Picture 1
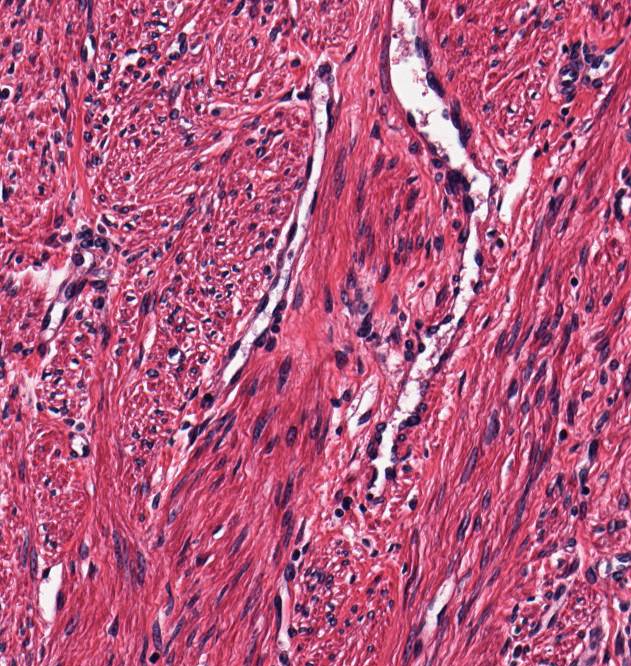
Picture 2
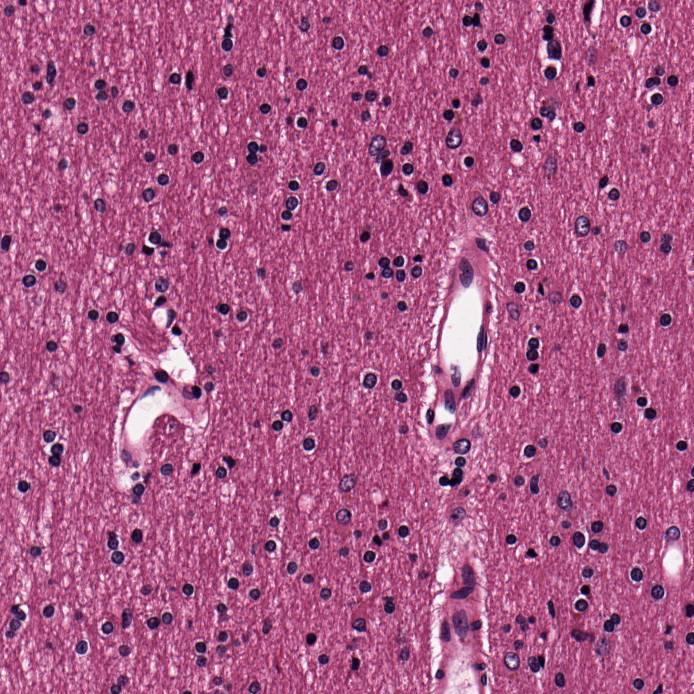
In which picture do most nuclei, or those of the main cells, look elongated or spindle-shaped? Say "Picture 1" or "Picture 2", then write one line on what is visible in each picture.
Picture 1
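What picture 1 shows: In the lengthwise-cut bundles the nuclei are elongated with blunt, rounded ends.
What picture 2 shows: Small, round, darkly stained nuclei are scattered fairly evenly across the whole field.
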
